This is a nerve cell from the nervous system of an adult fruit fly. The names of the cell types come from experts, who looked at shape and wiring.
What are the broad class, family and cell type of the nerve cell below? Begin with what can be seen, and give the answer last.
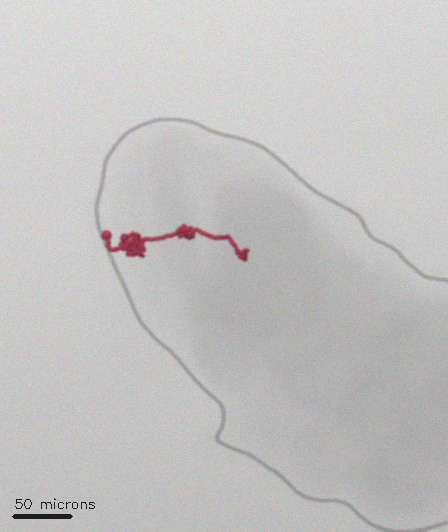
Its cell body lies on the left of the picture. From left to right in the picture it spans about 130 microns. It is an optic-lobe intrinsic neuron. The family is Tm. Its cell type is Tm6.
